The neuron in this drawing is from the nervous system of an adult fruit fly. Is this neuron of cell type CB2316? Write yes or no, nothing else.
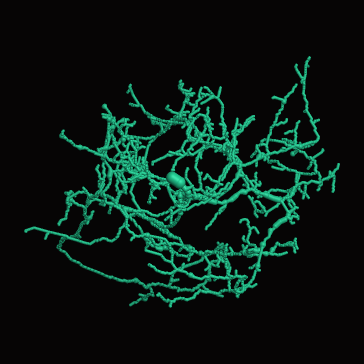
no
